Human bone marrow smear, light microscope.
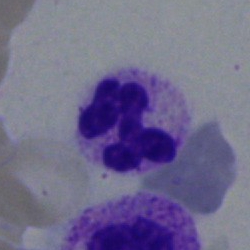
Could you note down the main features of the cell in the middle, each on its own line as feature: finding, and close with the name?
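Outline: round and smooth
Chromatin: dense, dark purple, clumped
Cytoplasm: pale pinkish-lilac
Granules: fine, purple, scattered through the cytoplasm
Cell: segmented neutrophil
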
